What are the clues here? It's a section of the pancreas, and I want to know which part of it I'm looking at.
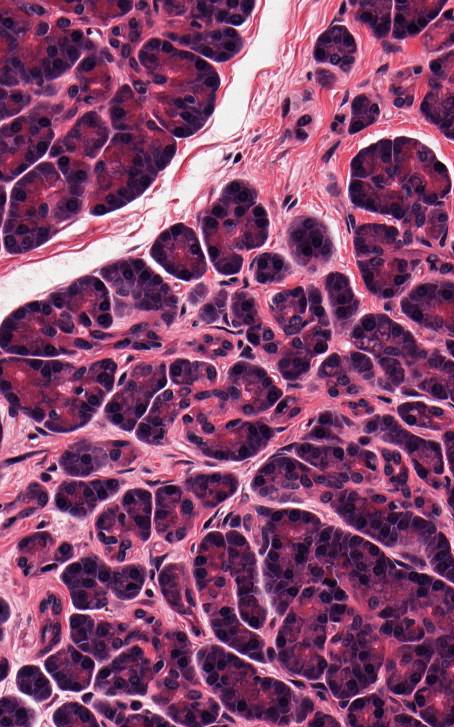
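Part: exocrine pancreas. Acinar nuclei round and dark, toward the outer edge of each acinus. Cytoplasm pink-red toward the acinar centre, purple in the outer part near the nuclei.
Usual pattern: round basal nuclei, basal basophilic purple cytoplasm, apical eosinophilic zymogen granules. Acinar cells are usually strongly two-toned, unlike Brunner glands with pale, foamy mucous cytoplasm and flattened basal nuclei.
Nuclei small, fairly uniform across the field; central lumens too small to make out.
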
